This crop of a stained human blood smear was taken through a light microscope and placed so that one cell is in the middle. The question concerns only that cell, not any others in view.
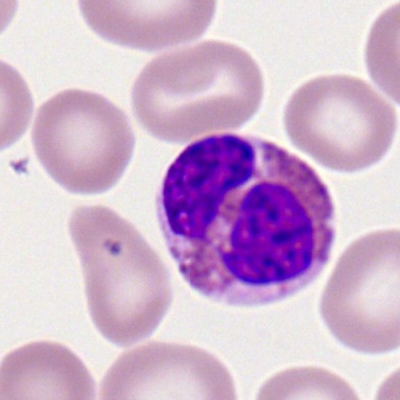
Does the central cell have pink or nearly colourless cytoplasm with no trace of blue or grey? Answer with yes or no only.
Yes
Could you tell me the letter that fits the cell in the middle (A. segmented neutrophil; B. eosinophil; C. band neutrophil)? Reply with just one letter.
B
